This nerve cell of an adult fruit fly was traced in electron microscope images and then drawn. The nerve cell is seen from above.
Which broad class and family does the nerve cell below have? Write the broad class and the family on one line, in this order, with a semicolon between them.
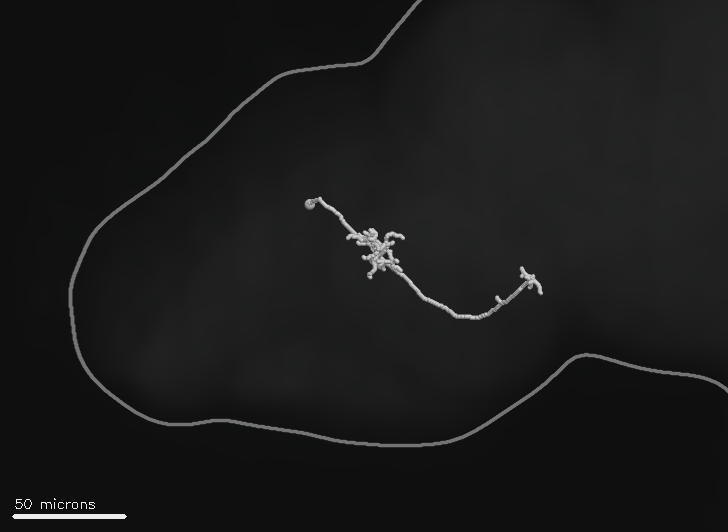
optic-lobe intrinsic neuron; Tm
